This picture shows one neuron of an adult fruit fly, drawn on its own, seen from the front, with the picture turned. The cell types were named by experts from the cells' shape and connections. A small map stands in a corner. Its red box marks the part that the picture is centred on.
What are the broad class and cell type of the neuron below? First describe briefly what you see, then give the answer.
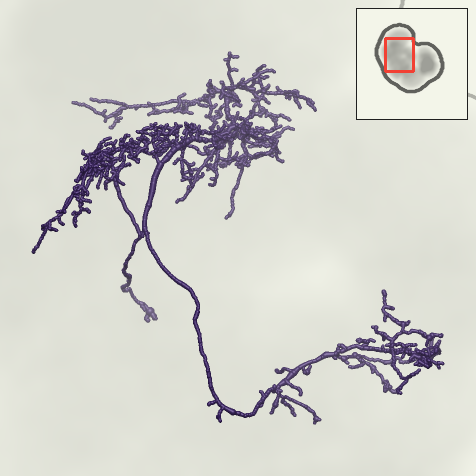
Dozens of branch ends can be seen. As drawn here it is about as wide as it is tall. This is a central-brain intrinsic neuron. The cell type is LAL156_a.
